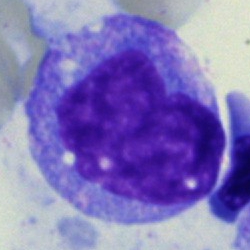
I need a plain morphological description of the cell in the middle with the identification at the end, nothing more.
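Roughly round outline, smooth edge. There's a shallow notch in the upper edge of the nucleus. Cytoplasm's a pale lilac-blue, with fine pinkish-purple granules scattered through it. That's a monocyte.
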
